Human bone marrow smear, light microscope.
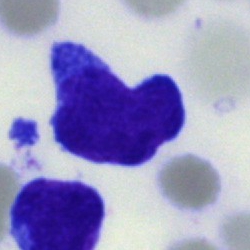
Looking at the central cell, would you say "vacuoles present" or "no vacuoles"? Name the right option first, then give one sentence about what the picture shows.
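No vacuoles. No vacuoles are visible in the cell.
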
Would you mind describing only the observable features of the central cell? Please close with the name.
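Outline irregular, with a notch in the upper edge that gives a two-lobed look. Cytoplasm scant; no clear rim of it is visible around the nucleus. The nucleus stains a deep purple-blue, dense and fairly even across the cell. The upper-left part looks slightly paler and more textured than the rest. The cell is a blast.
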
